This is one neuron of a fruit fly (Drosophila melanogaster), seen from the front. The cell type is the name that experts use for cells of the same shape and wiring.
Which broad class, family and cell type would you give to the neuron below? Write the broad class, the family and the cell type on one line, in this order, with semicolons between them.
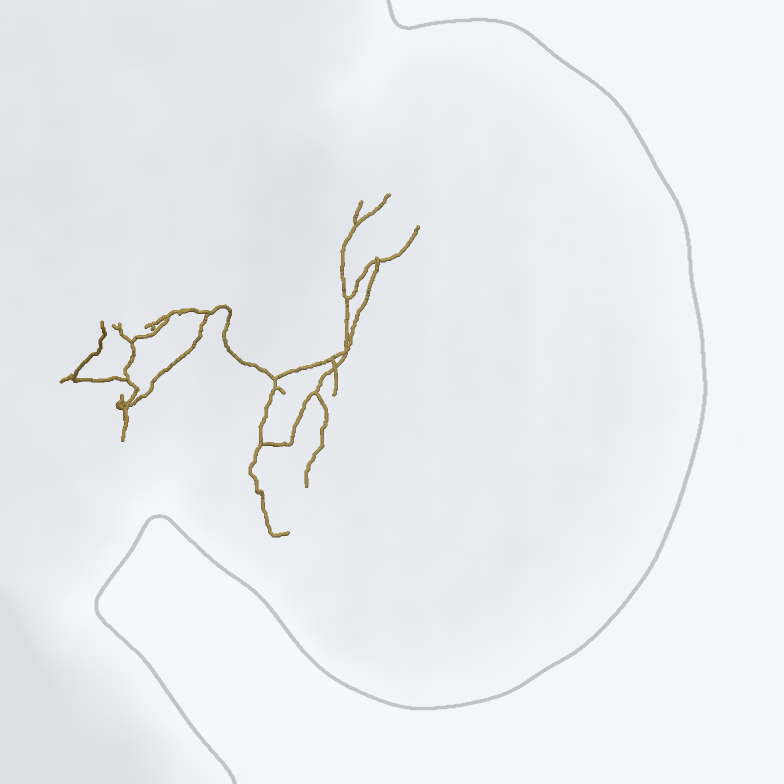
visual centrifugal neuron; LPT; LPT112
